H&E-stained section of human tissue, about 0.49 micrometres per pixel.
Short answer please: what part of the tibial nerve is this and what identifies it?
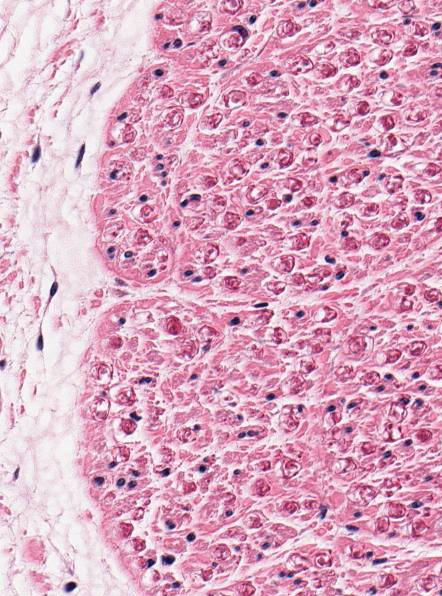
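So, a nerve fascicle. Small, dark, oval nuclei lie scattered between round fibre profiles. At the left edge there is loose pale connective tissue with sparse, elongated dark nuclei. Nowhere are there epithelium or glands.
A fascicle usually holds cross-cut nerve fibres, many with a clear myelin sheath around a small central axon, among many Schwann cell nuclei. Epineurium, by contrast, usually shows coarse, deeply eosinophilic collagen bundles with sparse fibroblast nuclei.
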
